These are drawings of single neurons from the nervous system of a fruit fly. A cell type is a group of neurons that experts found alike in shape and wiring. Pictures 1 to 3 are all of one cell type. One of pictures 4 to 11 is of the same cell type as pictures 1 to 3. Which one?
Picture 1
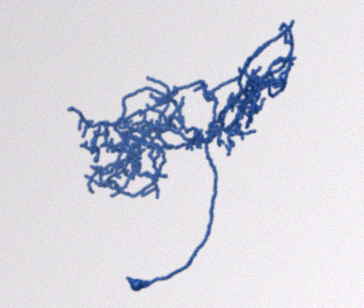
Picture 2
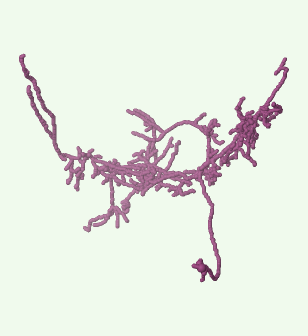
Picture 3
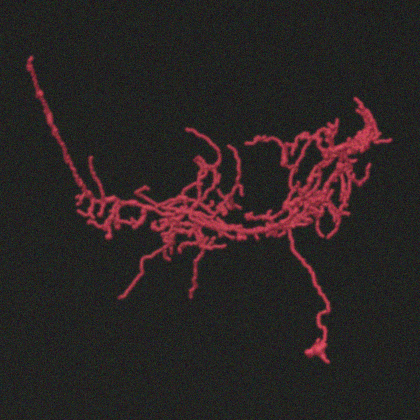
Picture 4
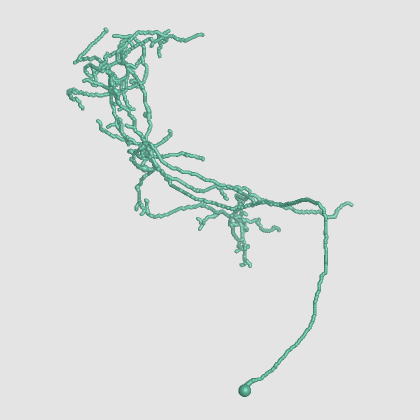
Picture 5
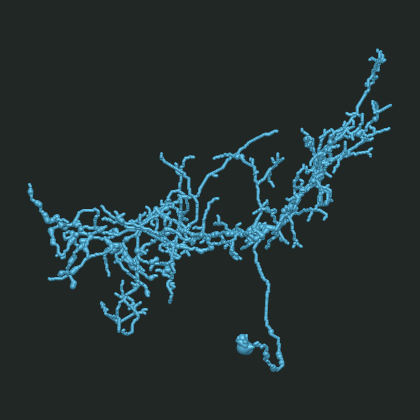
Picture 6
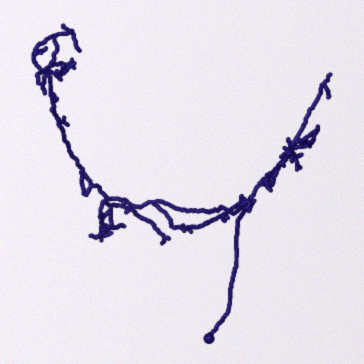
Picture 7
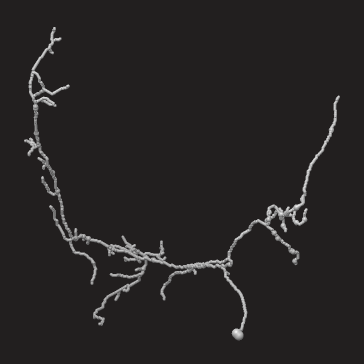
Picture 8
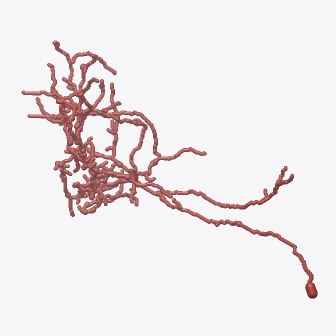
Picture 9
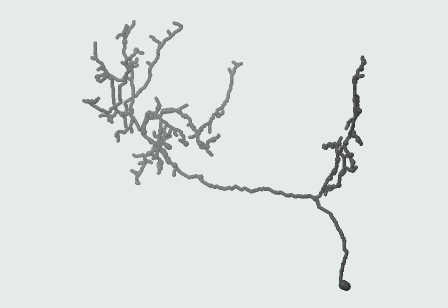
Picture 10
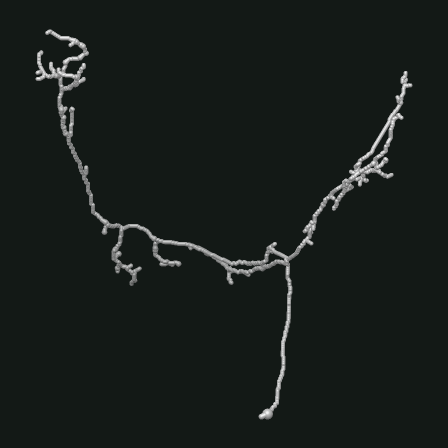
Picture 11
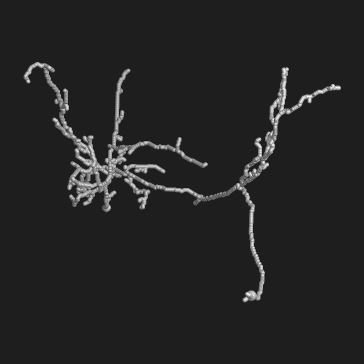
5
